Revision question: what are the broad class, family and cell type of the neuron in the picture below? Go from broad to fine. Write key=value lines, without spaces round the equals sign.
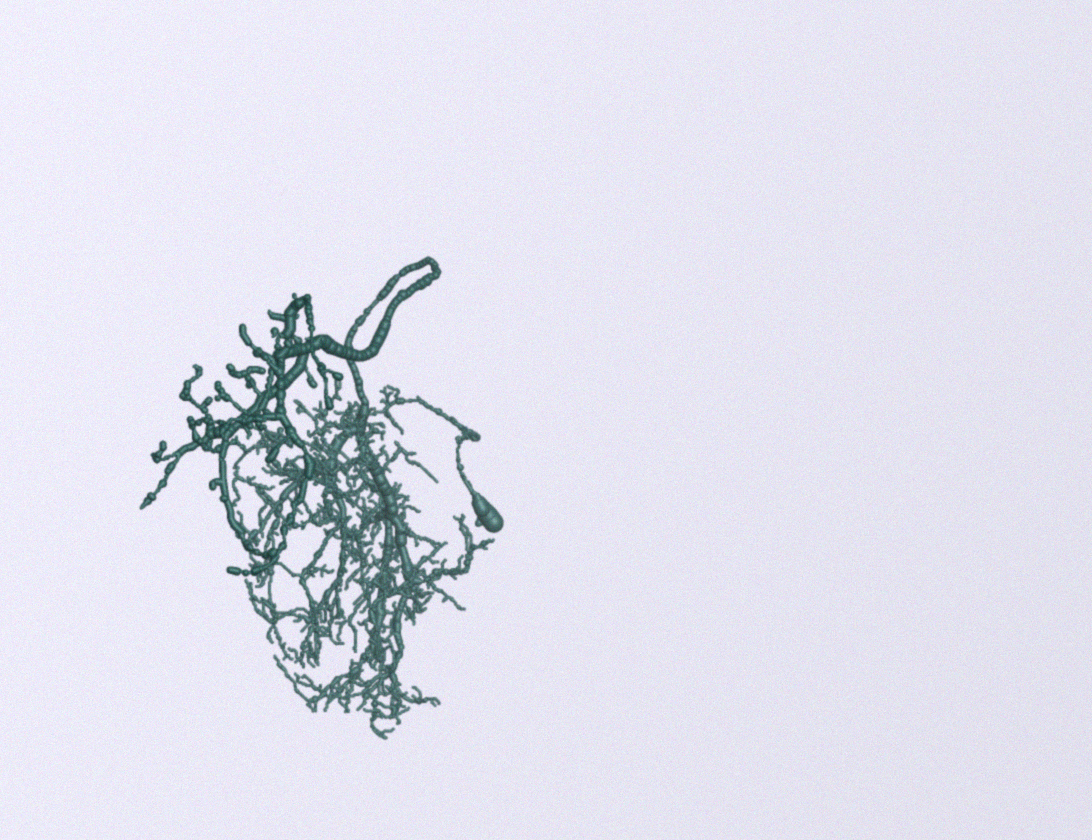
broad_class=nerve-cord intrinsic neuron
family=hemilineage 03A
cell_type=IN03A001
